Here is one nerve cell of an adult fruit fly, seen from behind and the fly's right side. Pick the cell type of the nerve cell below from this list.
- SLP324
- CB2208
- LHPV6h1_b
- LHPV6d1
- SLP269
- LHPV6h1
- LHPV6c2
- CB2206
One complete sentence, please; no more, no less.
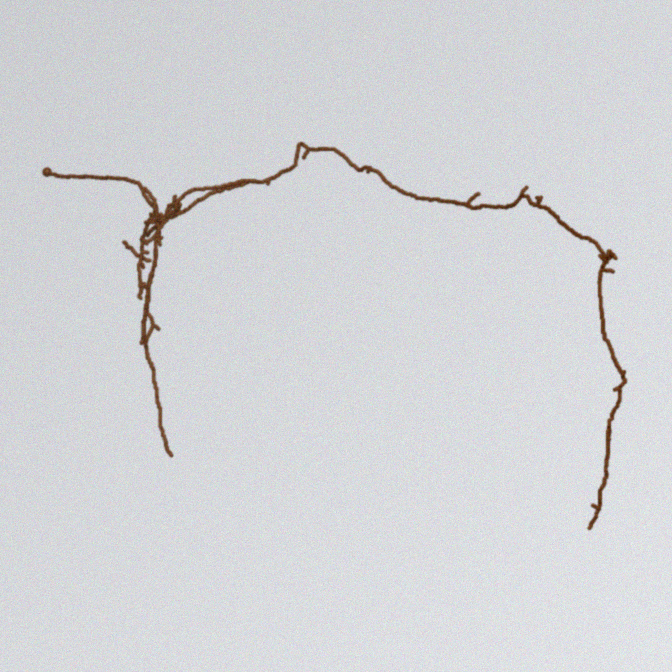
The cell type of the nerve cell here is CB2206.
